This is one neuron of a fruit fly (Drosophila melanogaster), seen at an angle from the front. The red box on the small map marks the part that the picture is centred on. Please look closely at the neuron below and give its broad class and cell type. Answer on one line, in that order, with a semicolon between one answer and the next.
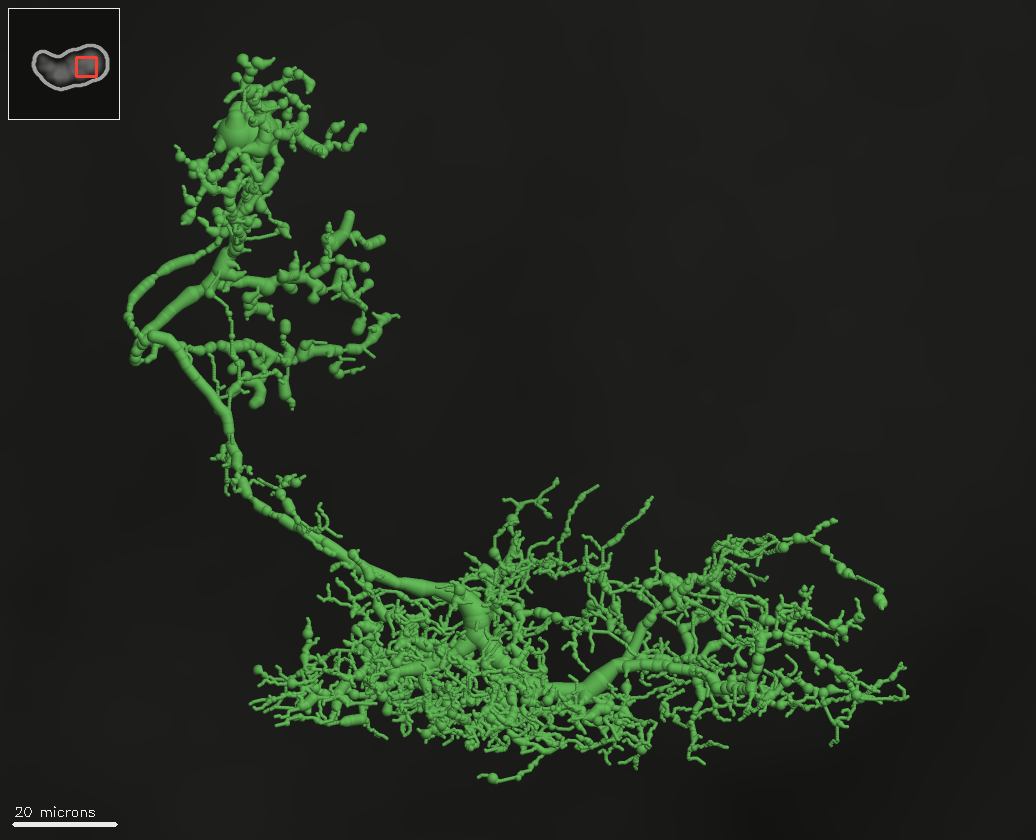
central-brain intrinsic neuron; AMMC013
